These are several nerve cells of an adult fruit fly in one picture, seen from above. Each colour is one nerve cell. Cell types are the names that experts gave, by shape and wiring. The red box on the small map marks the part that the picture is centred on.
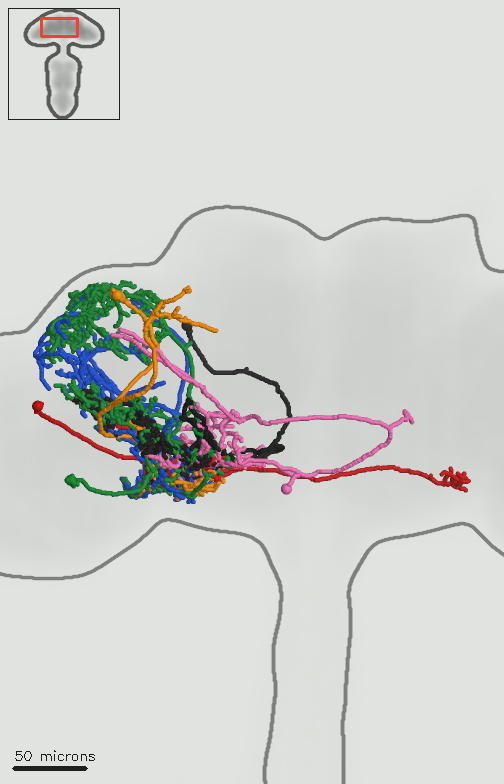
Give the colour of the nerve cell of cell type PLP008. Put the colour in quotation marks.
"orange"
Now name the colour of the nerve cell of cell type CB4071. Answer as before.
"pink"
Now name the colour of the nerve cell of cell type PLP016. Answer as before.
"blue"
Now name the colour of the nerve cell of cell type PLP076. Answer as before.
"black"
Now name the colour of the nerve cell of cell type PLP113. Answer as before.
"red"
